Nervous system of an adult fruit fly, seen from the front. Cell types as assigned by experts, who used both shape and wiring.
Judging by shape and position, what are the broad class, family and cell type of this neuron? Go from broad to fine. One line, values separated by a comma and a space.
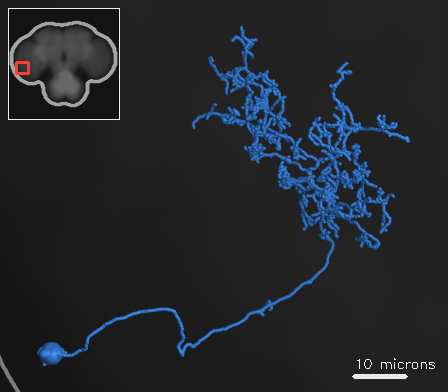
optic-lobe intrinsic neuron, Cm, Cm3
